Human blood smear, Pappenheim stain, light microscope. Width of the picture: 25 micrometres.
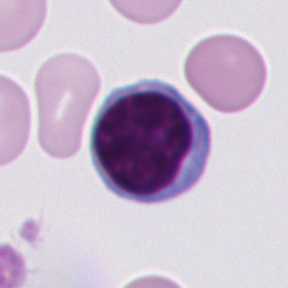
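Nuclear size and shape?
Round, about 9 micrometres across, filling most of the cell.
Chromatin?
Dark purple, coarsely clumped.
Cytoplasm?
Thin pale blue rim, widest on the right side.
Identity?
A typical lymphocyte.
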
